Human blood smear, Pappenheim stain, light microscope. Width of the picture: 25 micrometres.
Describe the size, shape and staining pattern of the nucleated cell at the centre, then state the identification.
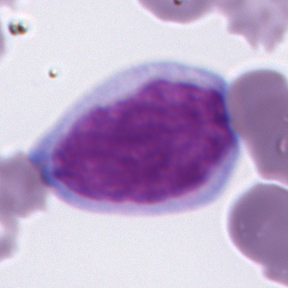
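This cell measures about 18 by 14 micrometres, and its nucleus takes up about 70% of its area. Around the nucleus lies a narrow rim of pale blue cytoplasm, at its thinnest on the right, where the nucleus comes close to the cell border. Neither granules nor vacuoles can be made out in the cytoplasm. The cell is a myeloblast.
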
